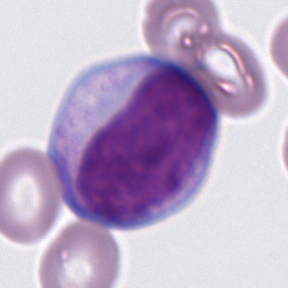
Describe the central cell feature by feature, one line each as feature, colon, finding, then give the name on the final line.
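Position: the nucleus sits off-centre, toward the lower right of the cell.
Nuclear share: about 60% of the cell's area.
Cytoplasm: a broad crescent on the upper-left side of the nucleus.
Colour: pale blue-grey, turning a deeper blue along the cell margin.
Granules: sparse, fine and purplish, scattered through the cytoplasm.
Name: atypical promyelocyte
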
